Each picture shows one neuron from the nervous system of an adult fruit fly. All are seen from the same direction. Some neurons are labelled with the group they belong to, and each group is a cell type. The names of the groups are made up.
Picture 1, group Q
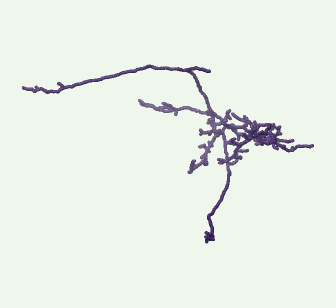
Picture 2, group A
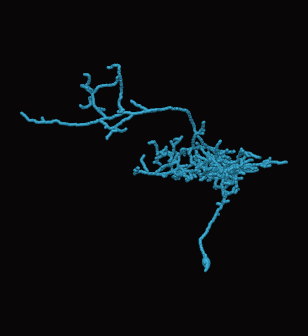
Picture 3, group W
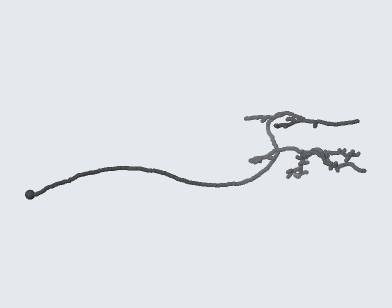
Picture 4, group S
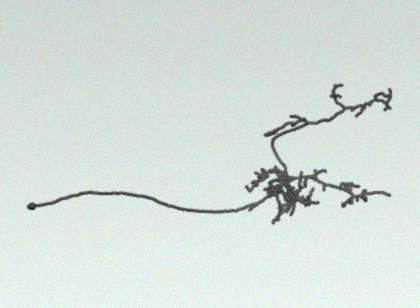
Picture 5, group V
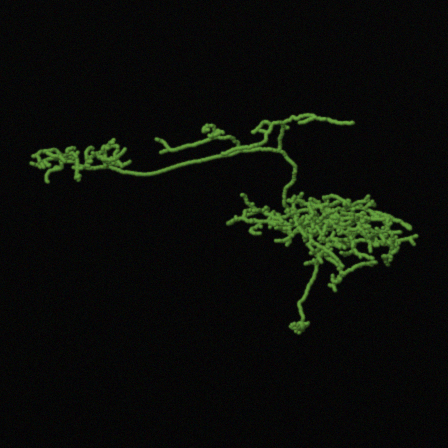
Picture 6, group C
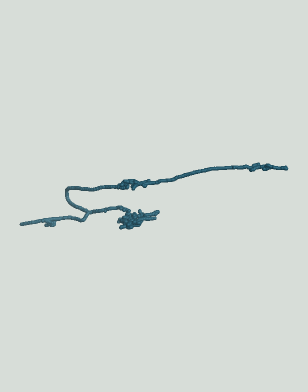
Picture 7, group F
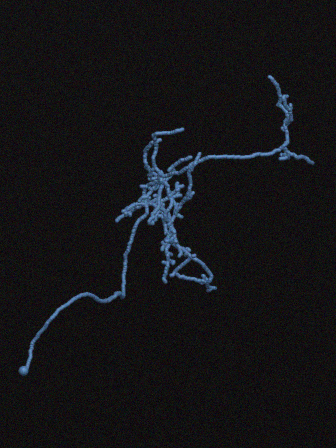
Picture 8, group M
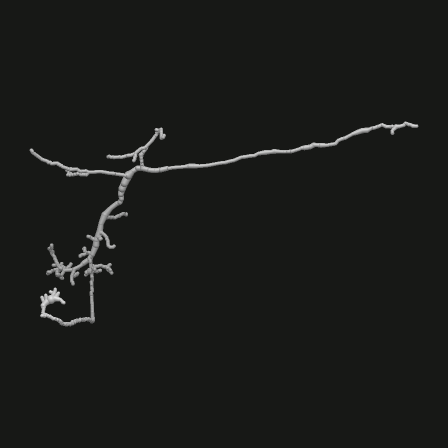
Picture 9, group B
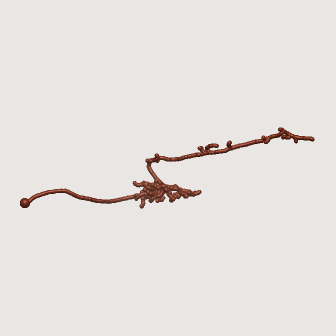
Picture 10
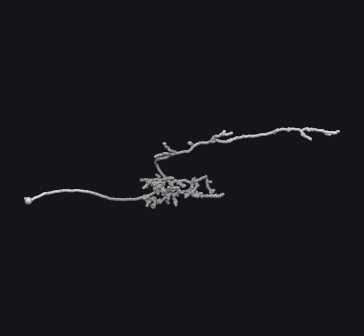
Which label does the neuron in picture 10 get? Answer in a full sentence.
It belongs to group B.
